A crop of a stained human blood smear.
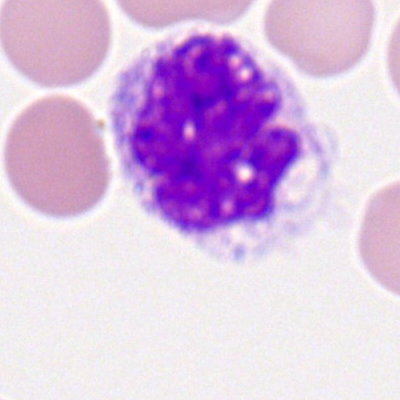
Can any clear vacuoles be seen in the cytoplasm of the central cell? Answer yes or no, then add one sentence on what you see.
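Yes. Small clear vacuoles give the cytoplasm at the lower right a foamy look.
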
